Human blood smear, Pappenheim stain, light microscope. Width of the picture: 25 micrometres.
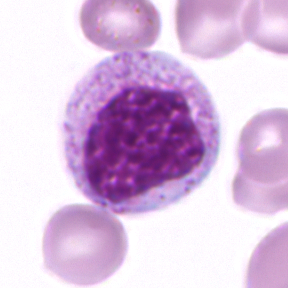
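Metamyelocyte at the centre of a stained blood smear. The nucleus is a single, unlobed mass with a somewhat angular outline, and its chromatin is coarse and clumped, with dark purple patches separated by paler gaps. The surrounding cytoplasm is pale lilac-grey, with fine purple granules scattered throughout.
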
